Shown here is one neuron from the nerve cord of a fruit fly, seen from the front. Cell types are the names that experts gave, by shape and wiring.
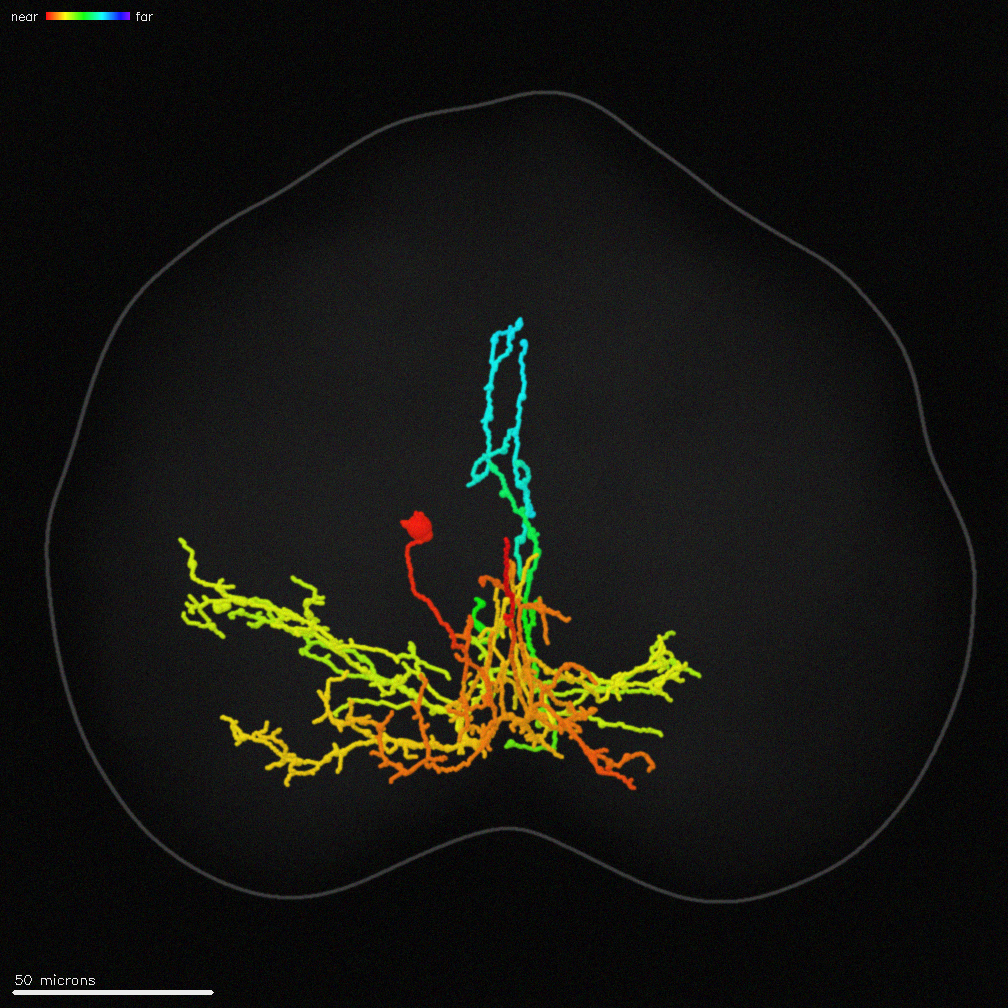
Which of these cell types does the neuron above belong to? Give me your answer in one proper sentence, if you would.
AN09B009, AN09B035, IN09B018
The neuron is typed under the name AN09B035.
